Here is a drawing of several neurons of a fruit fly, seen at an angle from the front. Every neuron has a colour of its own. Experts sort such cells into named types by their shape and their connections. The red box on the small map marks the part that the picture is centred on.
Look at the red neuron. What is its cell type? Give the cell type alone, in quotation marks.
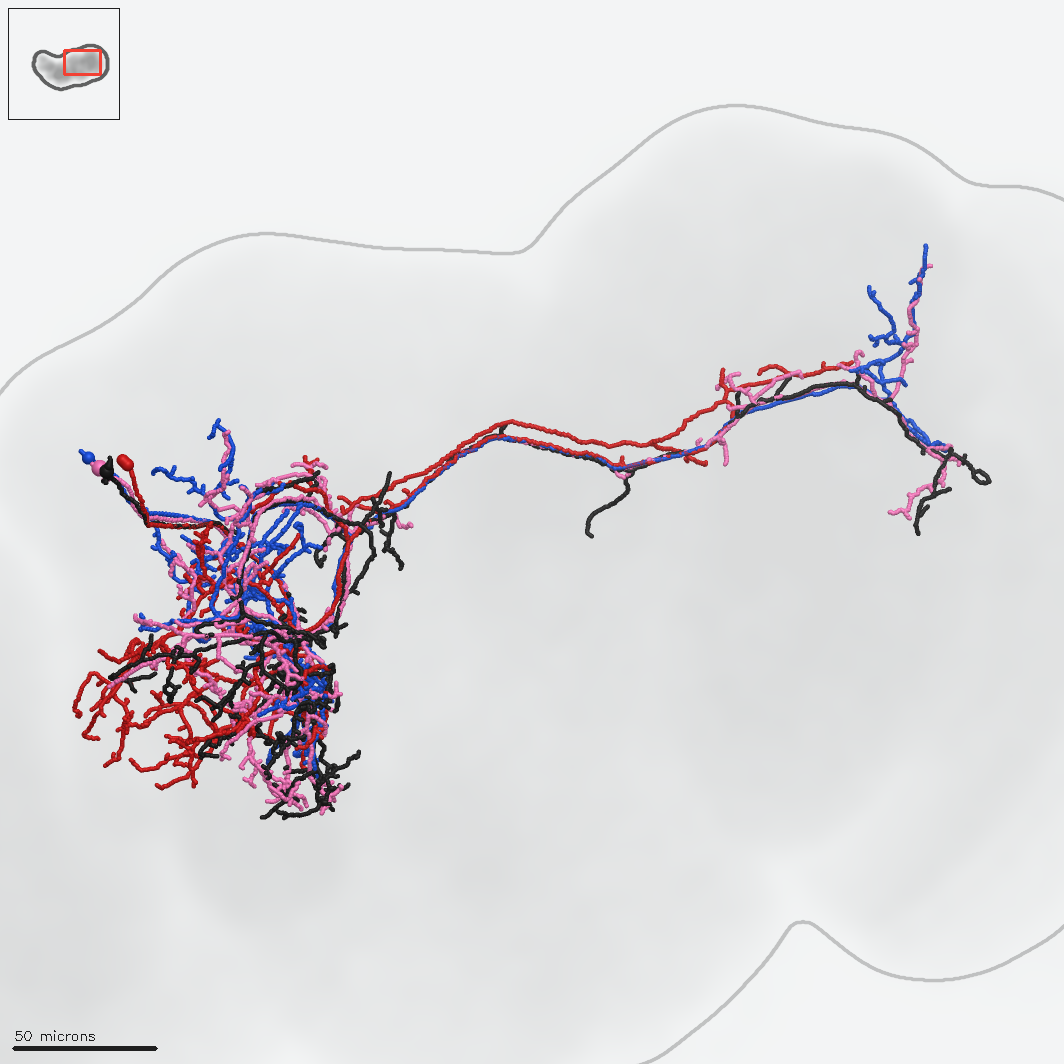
"AVLP067"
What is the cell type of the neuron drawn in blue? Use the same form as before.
"AVLP062"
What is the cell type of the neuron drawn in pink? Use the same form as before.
"AVLP060"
